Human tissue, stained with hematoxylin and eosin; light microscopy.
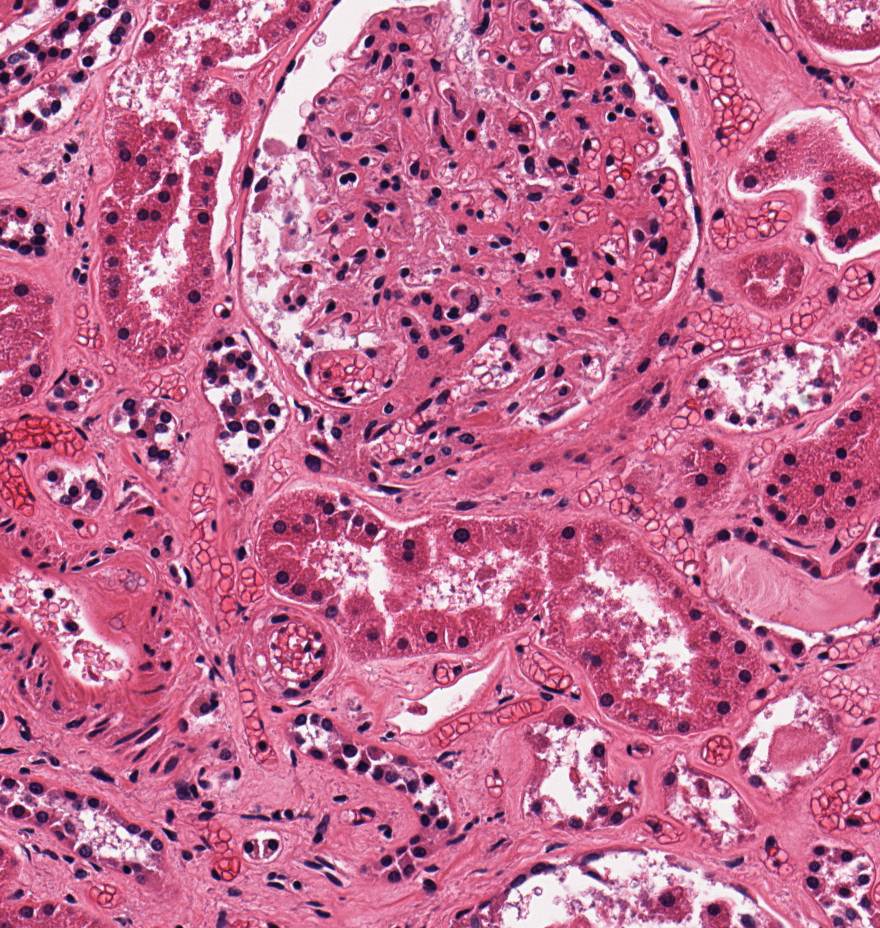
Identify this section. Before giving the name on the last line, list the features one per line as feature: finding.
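Glomerulus: single, large, upper centre.
Tubule lining: cells with granular eosinophilic cytoplasm, round dark nuclei.
Capillaries: small, between tubules, distended by packed red blood cells.
Tubule contents: homogeneous glassy pink material, one tubule at right middle edge.
Name: renal cortex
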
